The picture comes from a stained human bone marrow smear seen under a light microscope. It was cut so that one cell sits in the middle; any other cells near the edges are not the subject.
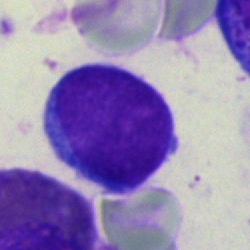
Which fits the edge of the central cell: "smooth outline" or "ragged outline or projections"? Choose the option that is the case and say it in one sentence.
This cell's outline is not smooth but rough.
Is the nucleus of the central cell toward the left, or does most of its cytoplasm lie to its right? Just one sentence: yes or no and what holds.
No, what lies toward the right is the nucleus of the cell.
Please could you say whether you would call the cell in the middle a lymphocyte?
yes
